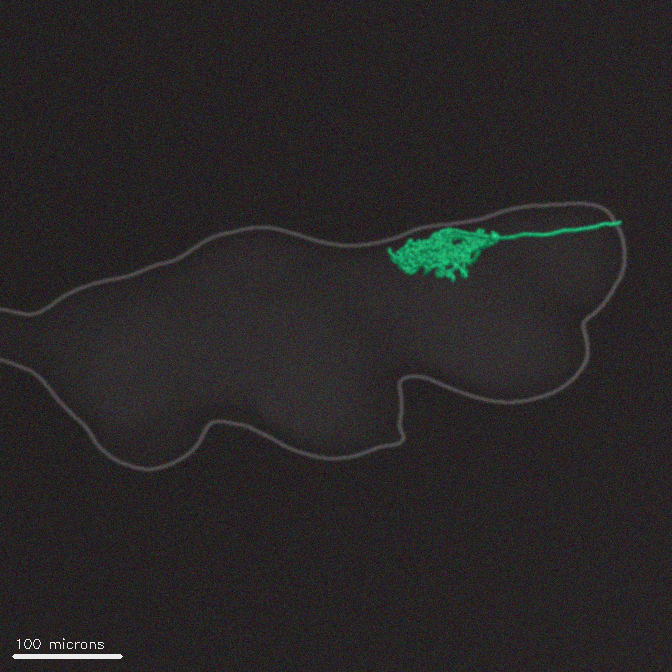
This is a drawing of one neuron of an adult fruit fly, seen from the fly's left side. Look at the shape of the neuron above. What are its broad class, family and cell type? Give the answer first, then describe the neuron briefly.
It is a motor neuron of the nerve cord. The family is MNad. The cell type is MNad44. From left to right in the picture it spans about 200 microns. As drawn here it is more than twice as wide as it is tall.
